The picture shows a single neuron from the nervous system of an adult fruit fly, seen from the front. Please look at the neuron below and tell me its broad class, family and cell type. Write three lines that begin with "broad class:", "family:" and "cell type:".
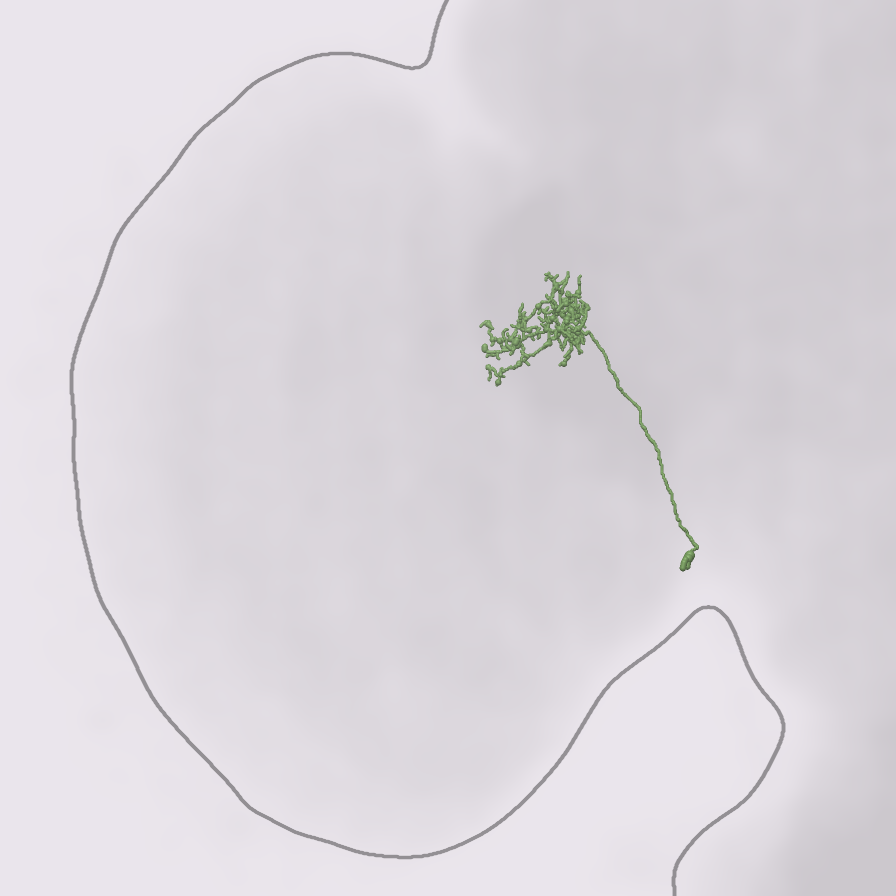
broad class: optic-lobe intrinsic neuron
family: Li
cell type: Li14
